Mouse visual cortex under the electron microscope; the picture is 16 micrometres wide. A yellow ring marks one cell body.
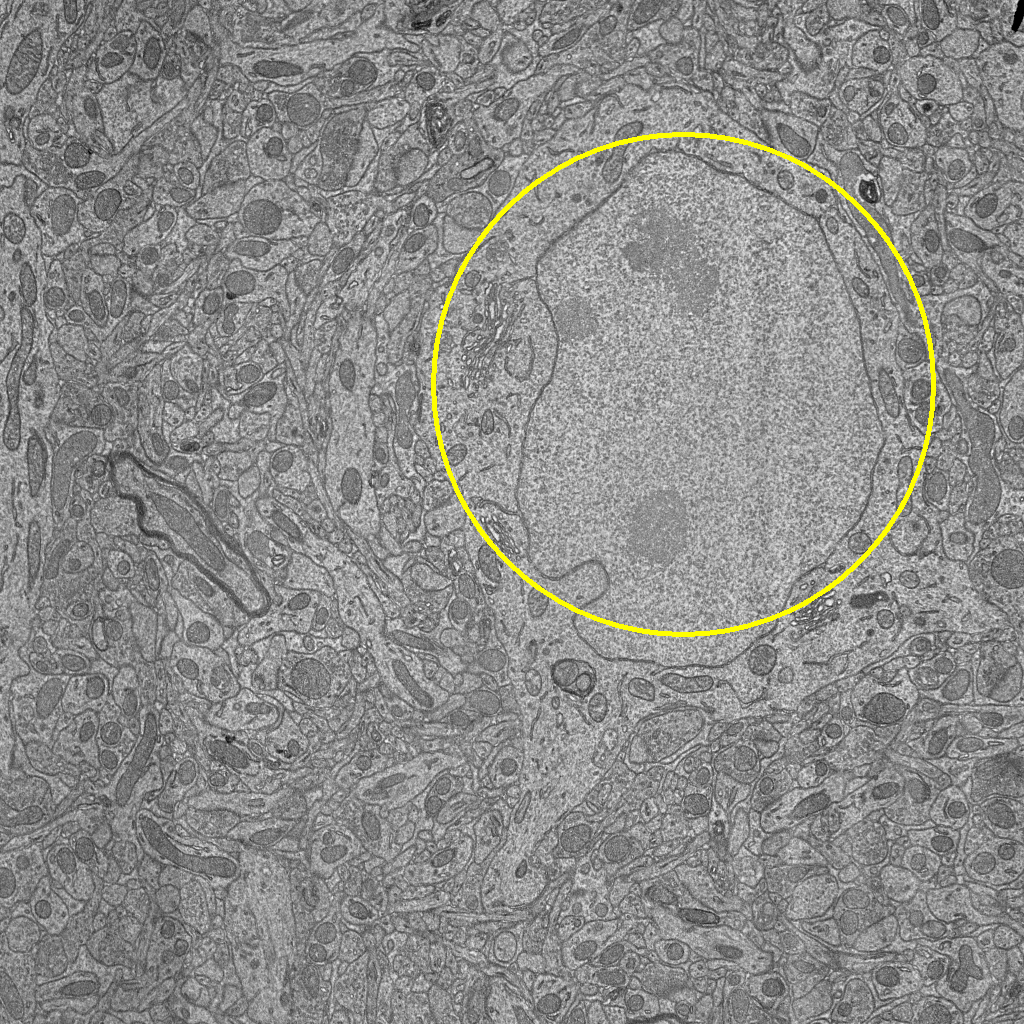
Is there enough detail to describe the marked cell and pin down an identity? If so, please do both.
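The first picture shows the whole nucleus, an oval taller than wide. Chromatin's pale, finely dispersed, no thick dark band along the envelope. Only neuropil around it, no cell body touching. An excitatory neuron.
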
